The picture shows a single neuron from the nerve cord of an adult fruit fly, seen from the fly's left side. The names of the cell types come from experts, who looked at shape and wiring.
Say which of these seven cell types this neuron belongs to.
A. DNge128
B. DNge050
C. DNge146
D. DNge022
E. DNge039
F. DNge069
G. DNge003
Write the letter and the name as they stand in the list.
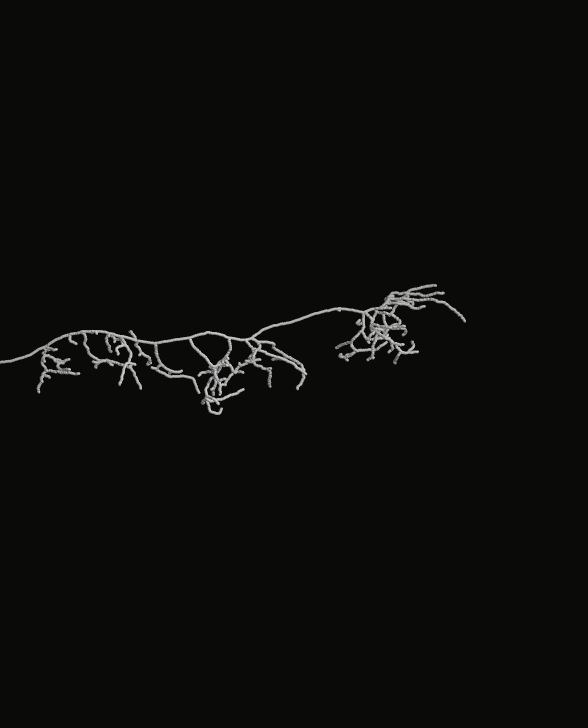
B. DNge050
